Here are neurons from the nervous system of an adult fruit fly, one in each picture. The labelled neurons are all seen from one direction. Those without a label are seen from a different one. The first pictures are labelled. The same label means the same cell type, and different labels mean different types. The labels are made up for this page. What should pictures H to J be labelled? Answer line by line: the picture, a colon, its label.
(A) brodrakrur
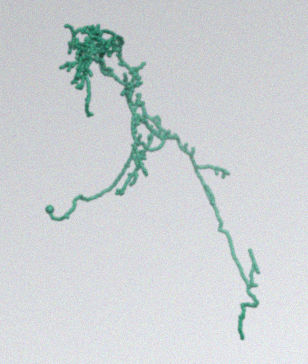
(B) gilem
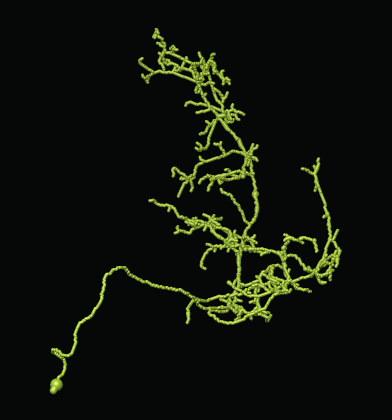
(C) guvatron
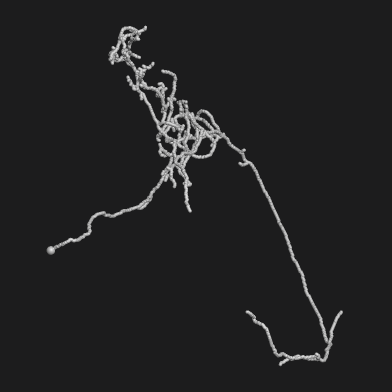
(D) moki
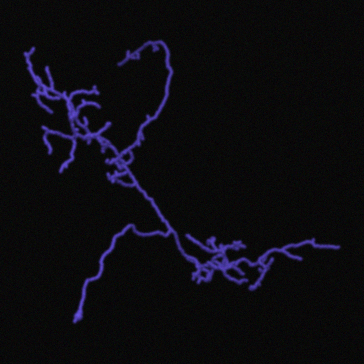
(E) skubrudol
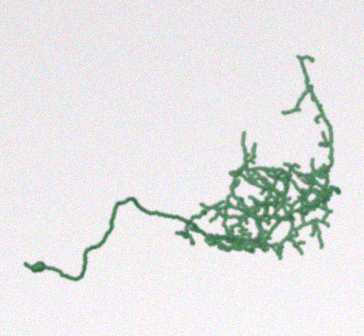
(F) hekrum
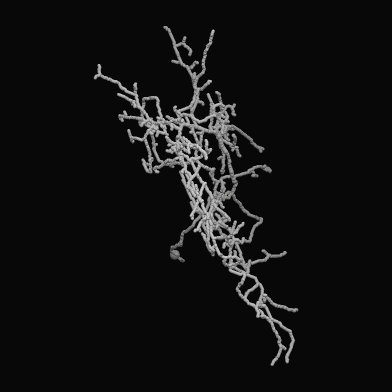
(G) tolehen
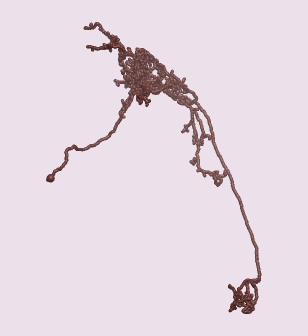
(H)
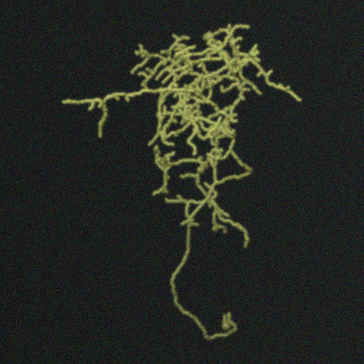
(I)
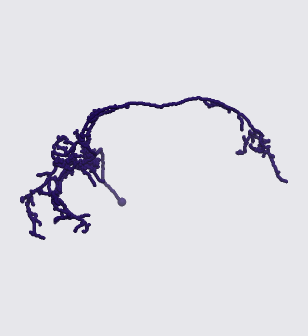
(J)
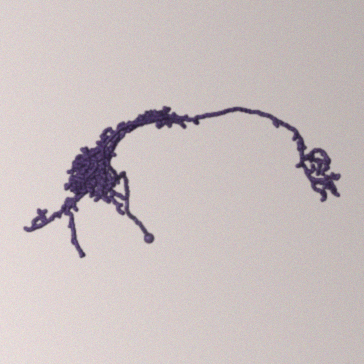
H: skubrudol
I: tolehen
J: tolehen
